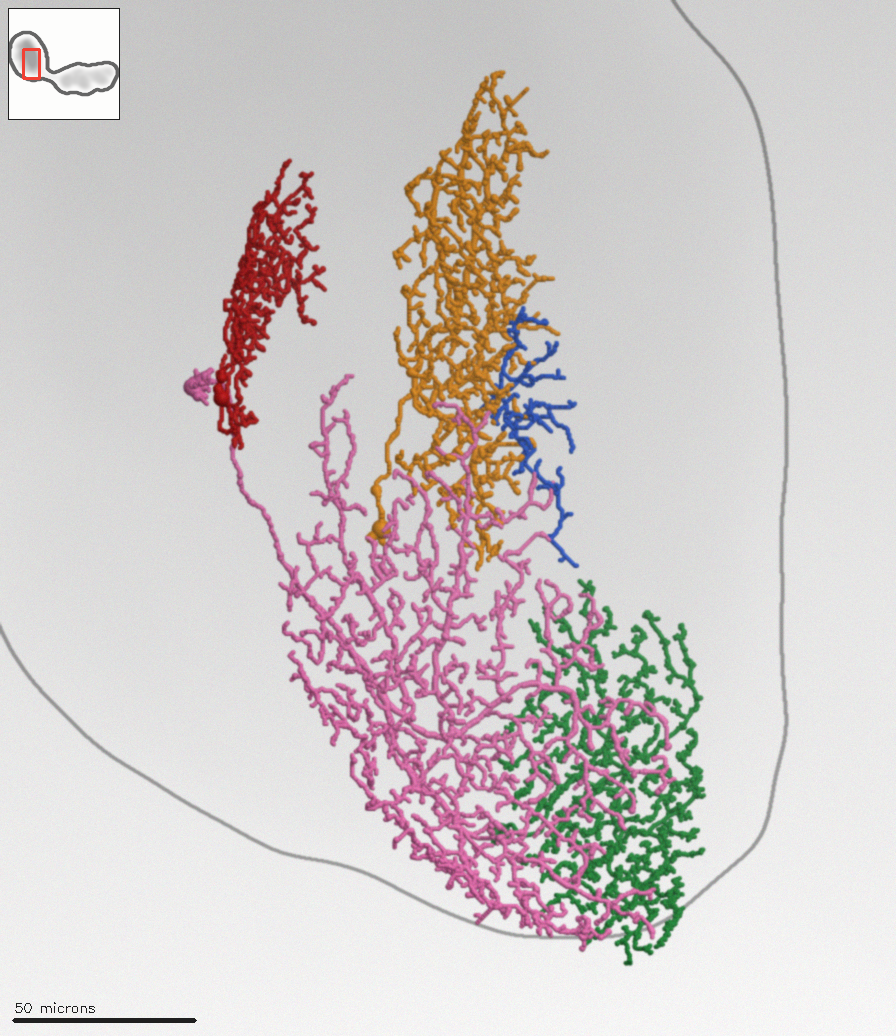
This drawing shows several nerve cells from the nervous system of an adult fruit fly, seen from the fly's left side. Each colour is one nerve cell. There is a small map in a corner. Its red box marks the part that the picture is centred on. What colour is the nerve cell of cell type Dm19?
pink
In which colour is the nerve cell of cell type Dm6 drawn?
orange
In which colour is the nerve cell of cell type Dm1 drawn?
red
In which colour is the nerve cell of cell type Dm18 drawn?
green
